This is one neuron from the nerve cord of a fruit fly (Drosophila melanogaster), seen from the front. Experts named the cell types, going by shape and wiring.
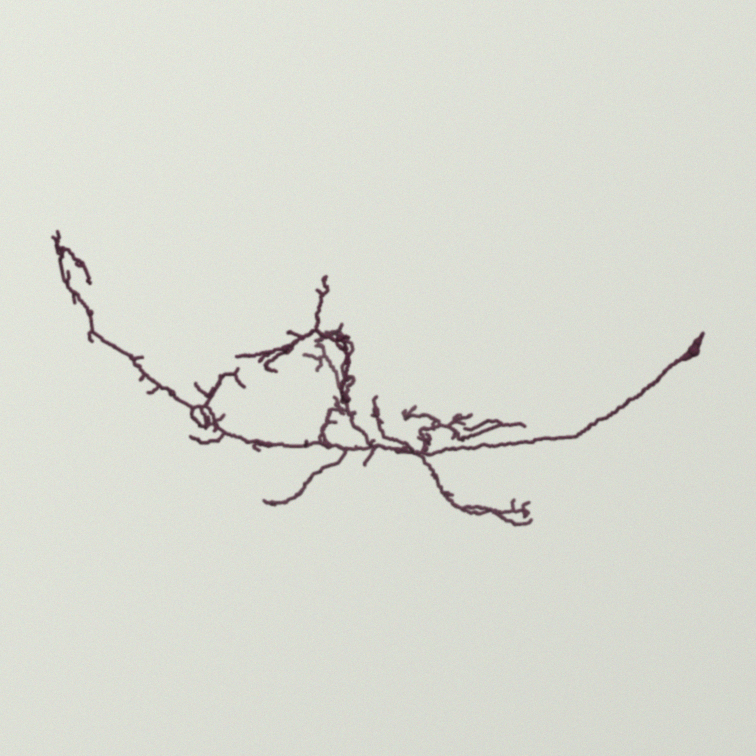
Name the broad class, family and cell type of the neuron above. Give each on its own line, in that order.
nerve-cord intrinsic neuron
hemilineage 09B
IN09B055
